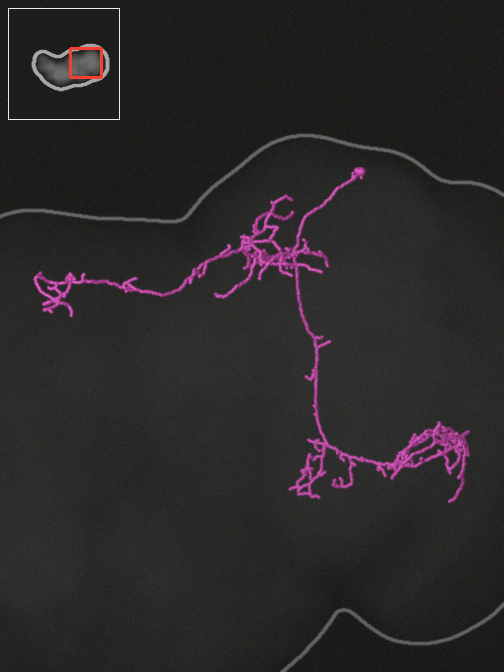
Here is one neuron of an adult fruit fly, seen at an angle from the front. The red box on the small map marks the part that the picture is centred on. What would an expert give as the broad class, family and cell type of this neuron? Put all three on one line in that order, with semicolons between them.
central-brain intrinsic neuron; hemilineage LHp2; CB1744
